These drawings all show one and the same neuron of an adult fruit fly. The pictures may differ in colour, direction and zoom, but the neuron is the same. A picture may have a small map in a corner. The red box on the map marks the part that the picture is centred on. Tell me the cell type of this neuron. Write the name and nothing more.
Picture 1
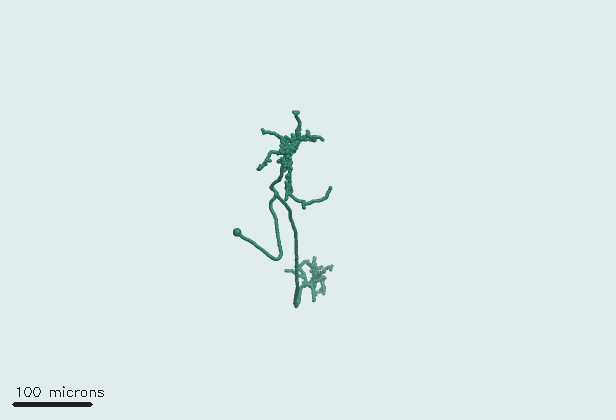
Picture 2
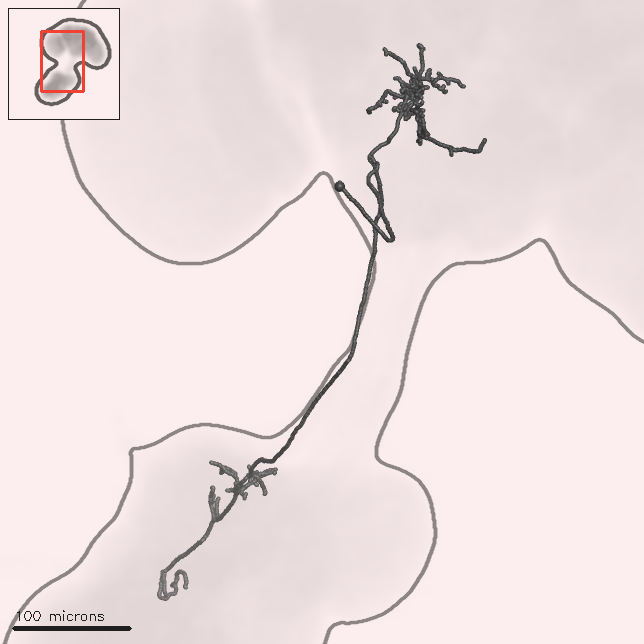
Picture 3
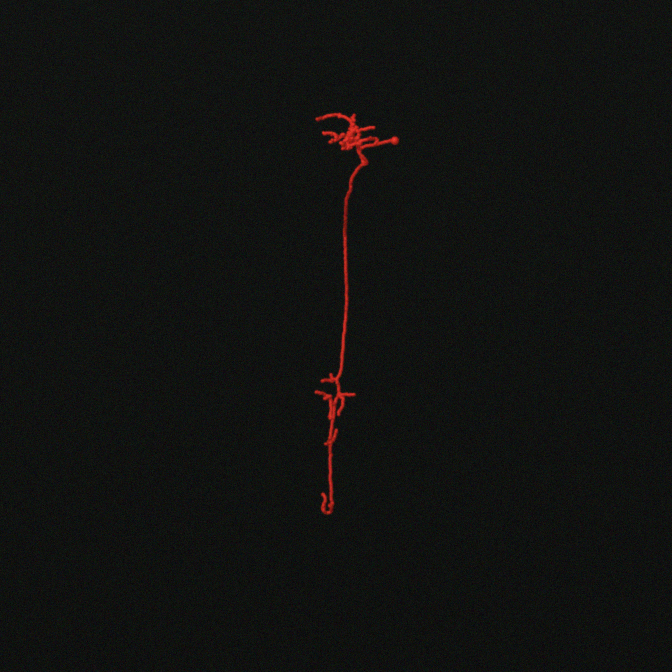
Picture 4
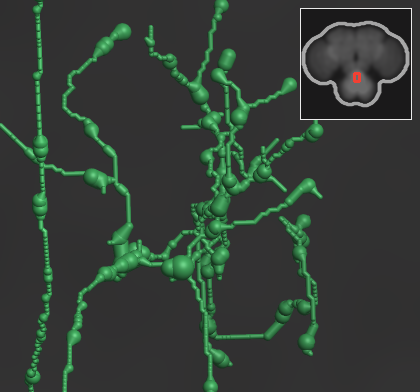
DNg02_g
